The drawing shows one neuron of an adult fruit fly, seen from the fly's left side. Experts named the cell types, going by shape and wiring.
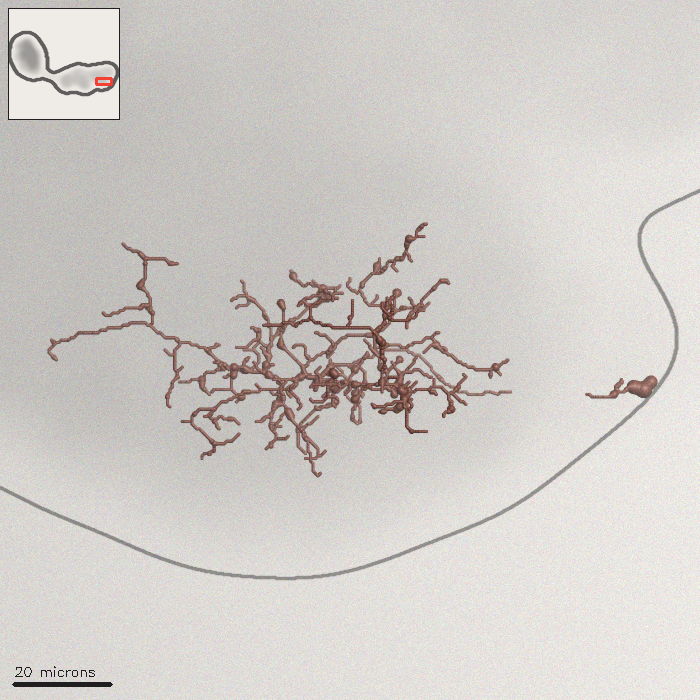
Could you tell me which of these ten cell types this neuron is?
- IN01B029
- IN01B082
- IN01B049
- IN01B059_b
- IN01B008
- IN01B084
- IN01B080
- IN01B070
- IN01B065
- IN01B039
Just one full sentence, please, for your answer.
With respect to cell type, this neuron is IN01B059_b.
